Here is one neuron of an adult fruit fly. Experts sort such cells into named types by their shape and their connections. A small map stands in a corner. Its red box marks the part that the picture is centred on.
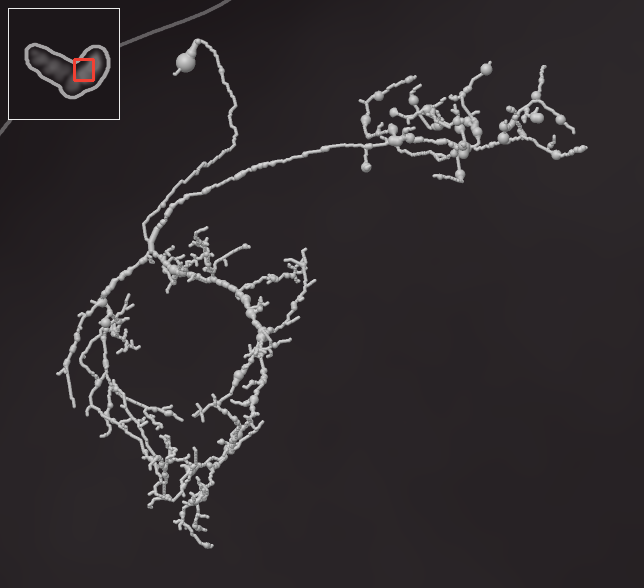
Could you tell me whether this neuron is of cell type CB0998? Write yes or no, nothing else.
yes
